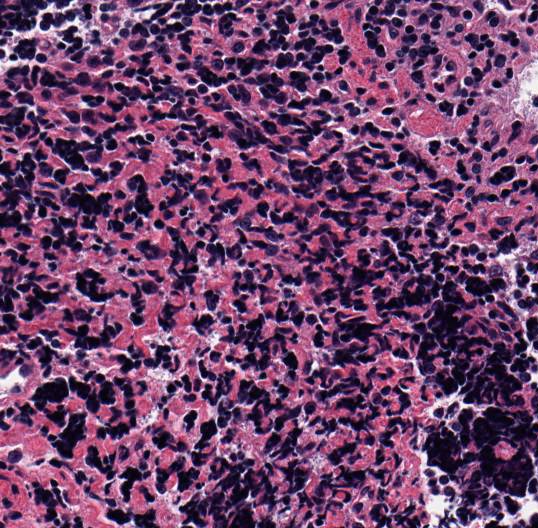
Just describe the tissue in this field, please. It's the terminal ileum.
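Take a look at the nuclei first: throughout the field they are darkly stained and hyperchromatic. Notice how little cytoplasm each cell has; because of that, the nuclei lie close together. Now follow the pink eosinophilic material that runs between the cell groups across the field. Finally, search the whole field for fat cells: you will not find any.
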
